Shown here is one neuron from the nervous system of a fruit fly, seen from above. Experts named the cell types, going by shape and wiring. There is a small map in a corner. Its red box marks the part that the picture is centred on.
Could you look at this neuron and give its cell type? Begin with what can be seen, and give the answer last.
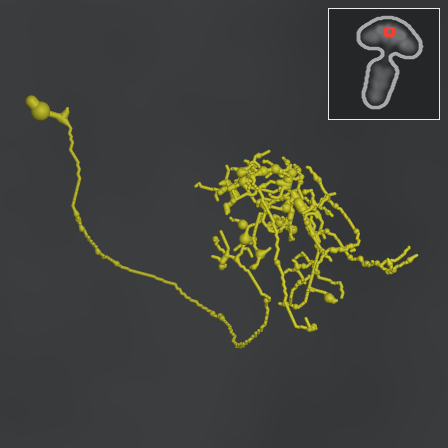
It is in the brain and does not reach the nerve cord. Its cell body lies at the upper left of the picture. The picture shows dozens of branch ends. Its broad class is central-brain intrinsic neuron. Its cell type is GNG371.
